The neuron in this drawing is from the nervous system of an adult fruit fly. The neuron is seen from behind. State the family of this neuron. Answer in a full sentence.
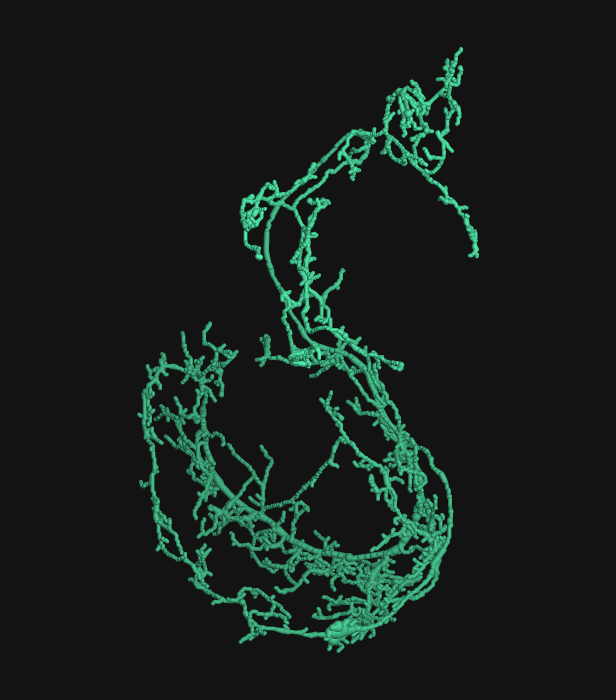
The family is hemilineage 12A.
